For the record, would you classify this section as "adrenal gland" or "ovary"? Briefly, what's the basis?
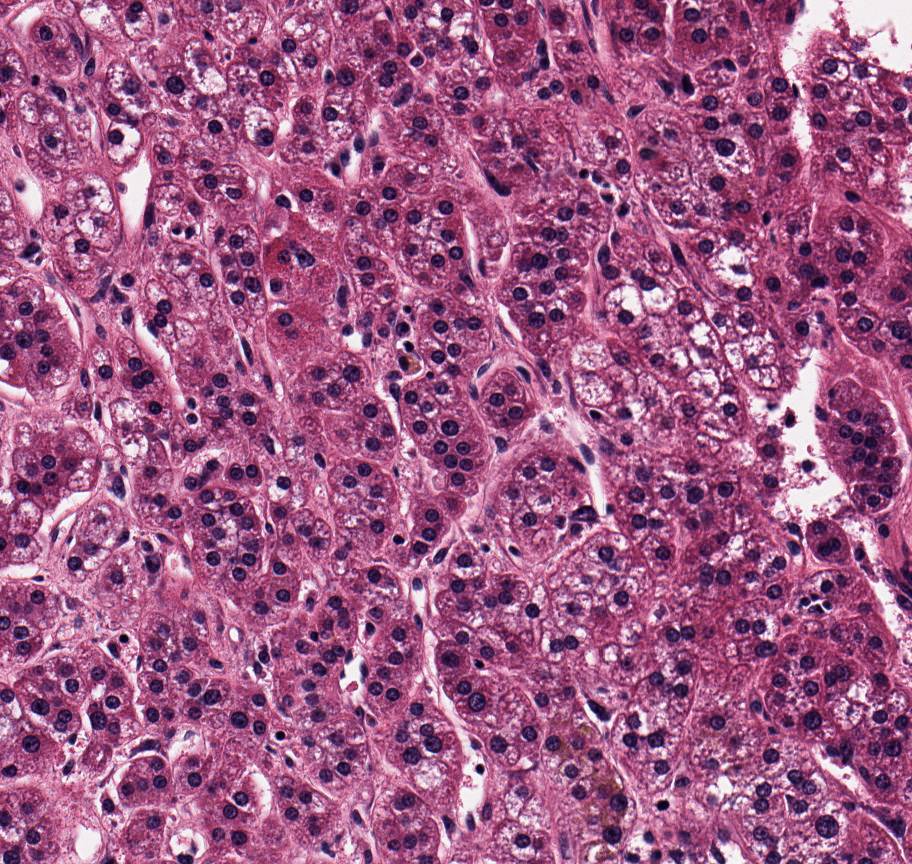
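Adrenal gland rather than ovary. What settles it is the main cells: polygonal, with round, centrally placed nuclei.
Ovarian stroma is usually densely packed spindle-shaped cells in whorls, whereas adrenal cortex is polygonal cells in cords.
Beyond that, I note many nuclei with a single distinct dark nucleolus, many cells with pale, finely vacuolated cytoplasm, and others with pink, granular cytoplasm.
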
